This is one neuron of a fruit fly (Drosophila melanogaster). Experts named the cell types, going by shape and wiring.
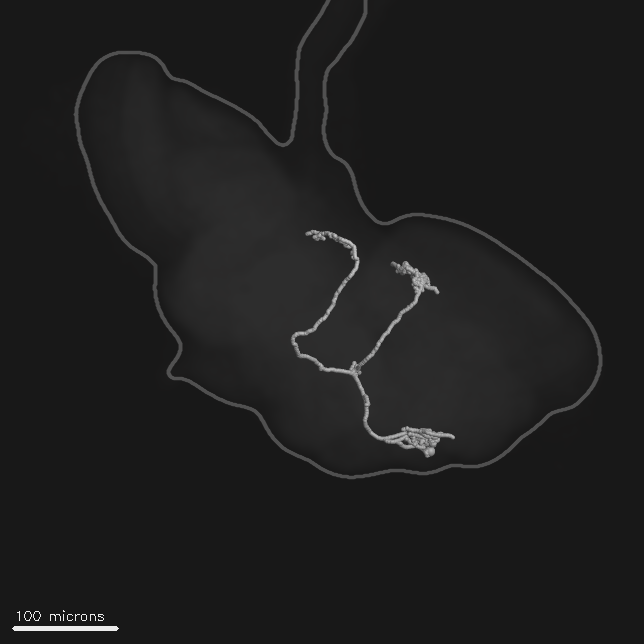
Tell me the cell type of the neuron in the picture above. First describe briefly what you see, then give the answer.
From top to bottom in the picture it spans about 200 microns. In this view it is taller than it is wide. Its broad class is central-brain intrinsic neuron. The cell type is PS083_c.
